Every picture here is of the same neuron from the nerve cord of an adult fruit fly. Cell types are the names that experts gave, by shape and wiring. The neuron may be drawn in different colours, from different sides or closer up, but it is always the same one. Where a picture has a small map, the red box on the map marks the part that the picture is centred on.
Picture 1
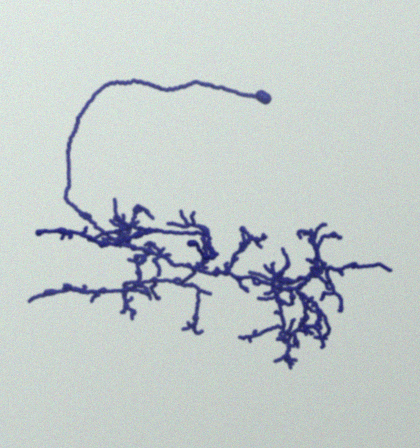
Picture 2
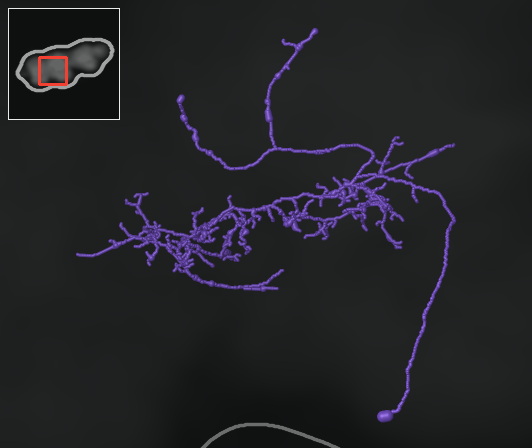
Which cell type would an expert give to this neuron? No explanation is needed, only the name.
IN05B088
